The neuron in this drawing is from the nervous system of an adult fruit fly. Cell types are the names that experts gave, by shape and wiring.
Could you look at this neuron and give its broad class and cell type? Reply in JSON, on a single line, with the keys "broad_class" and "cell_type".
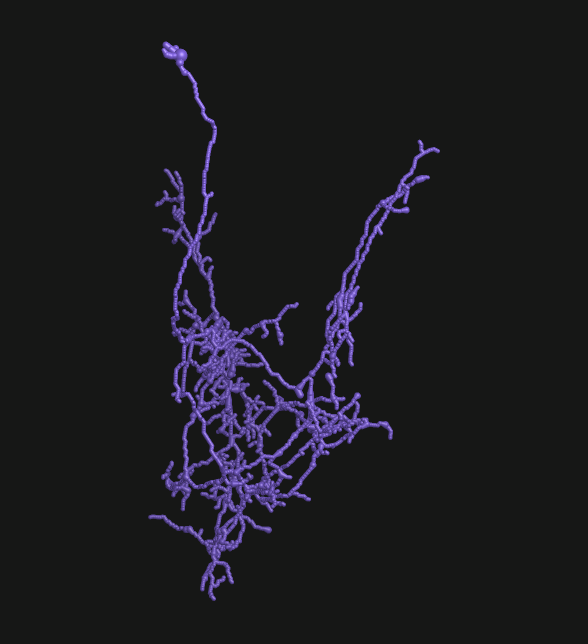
{"broad_class": "central-brain intrinsic neuron", "cell_type": "CL096"}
